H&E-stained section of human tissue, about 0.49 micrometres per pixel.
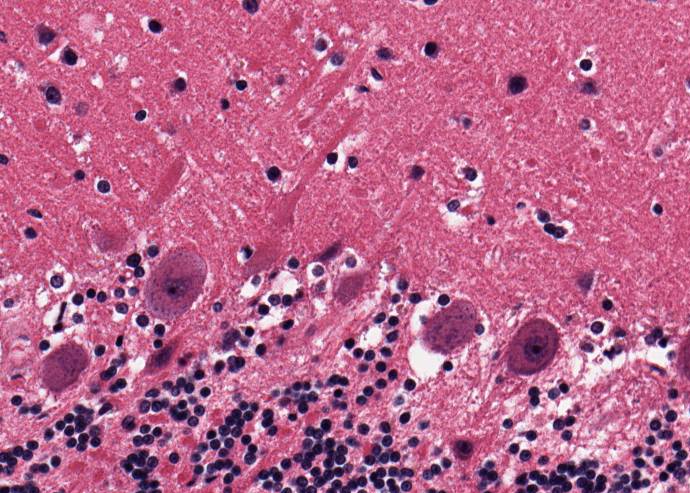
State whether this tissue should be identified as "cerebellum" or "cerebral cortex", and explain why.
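This is cerebellum. Looking at the bottom first, there is a dense band of tightly packed small round dark granule cell nuclei, under a pale pink, finely fibrillar layer holding only scattered small nuclei.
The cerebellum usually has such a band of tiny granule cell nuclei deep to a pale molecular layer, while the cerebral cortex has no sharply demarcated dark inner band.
Next, the large Purkinje cells lie in a single row along the boundary between the two layers.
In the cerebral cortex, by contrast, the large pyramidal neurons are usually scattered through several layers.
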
